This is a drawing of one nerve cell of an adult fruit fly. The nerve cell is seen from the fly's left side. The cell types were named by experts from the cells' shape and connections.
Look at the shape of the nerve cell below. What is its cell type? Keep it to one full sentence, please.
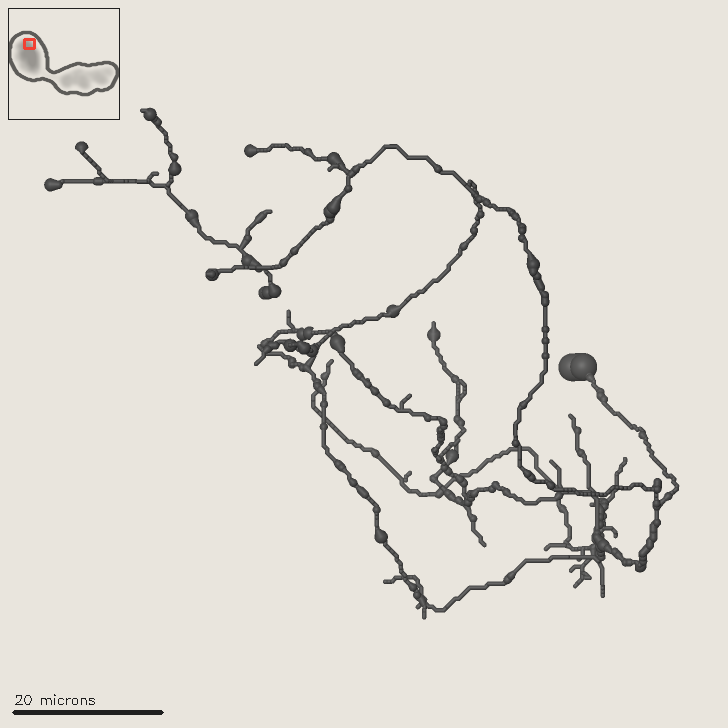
It is CB3008 that is the cell type of the neuron.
